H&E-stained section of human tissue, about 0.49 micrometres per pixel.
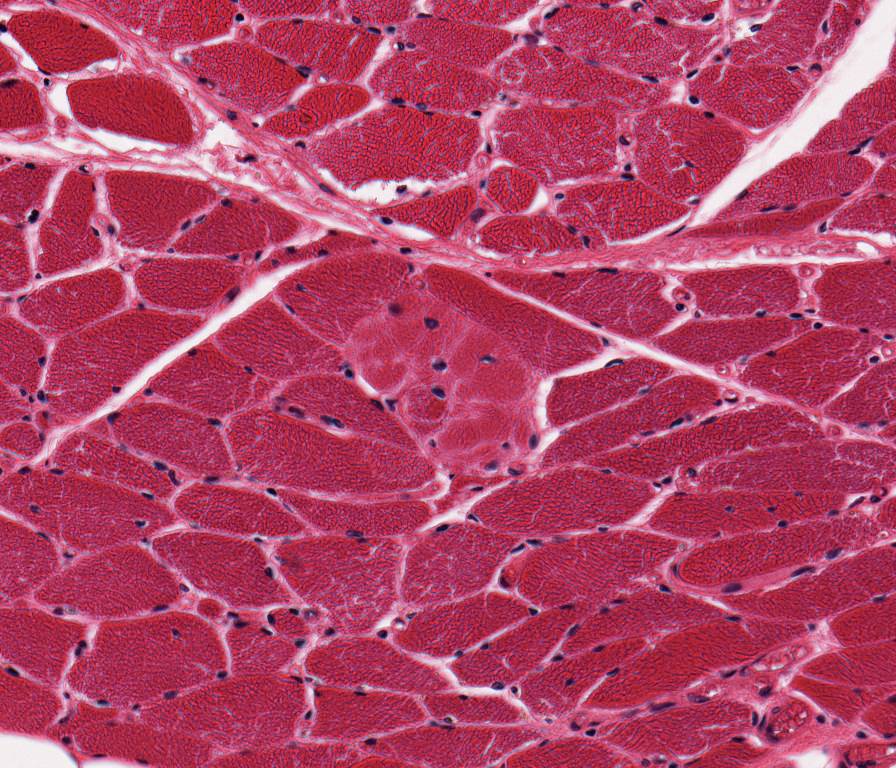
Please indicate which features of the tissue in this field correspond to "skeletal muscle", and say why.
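Here the muscle fibre nuclei are small, dark and flattened, lying at the fibres' edges.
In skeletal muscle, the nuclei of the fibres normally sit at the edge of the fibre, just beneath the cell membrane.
These edge-placed nuclei therefore fit the name. A pale pink band of connective tissue crosses the upper part of the field, separating groups of fibres.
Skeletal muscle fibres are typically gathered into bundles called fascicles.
The grouping of fibres on either side of that band agrees with this. The fibre cytoplasm stains deep red with a fine stippled texture. Near the centre, a pale pink rounded cluster of smaller fibres stands apart from the surrounding deep red fibres.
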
